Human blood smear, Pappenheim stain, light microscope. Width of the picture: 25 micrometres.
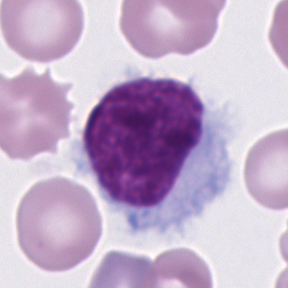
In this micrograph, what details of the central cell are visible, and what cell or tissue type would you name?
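Edge ragged and ill-defined, not a crisp line. Nucleus a single rounded mass, somewhat angular in outline, without lobes. No distinct cytoplasmic granules. Fine hair-like projections fringe the cytoplasm, clearest on the right and below. A hairy cell.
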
